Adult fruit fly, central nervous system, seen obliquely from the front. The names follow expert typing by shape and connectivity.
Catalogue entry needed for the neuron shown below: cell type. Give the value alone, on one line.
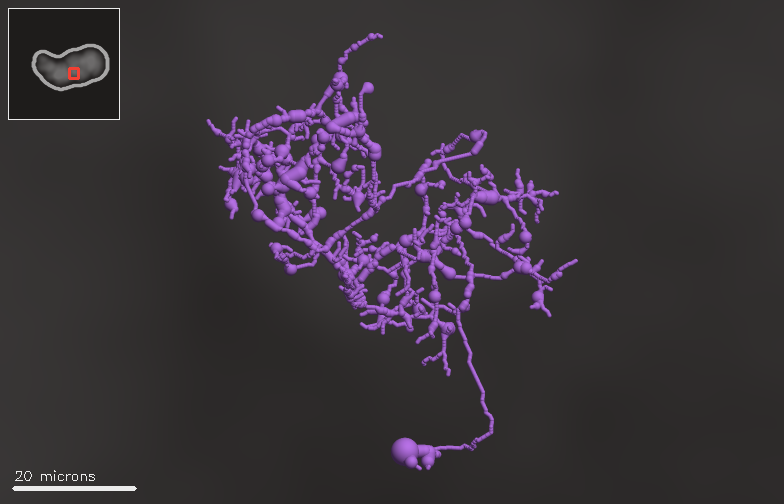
CB2228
